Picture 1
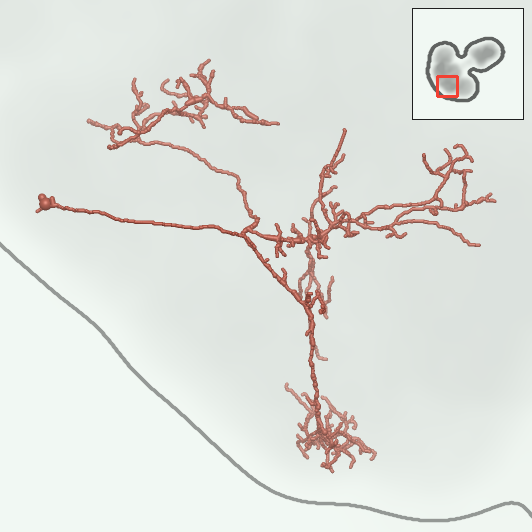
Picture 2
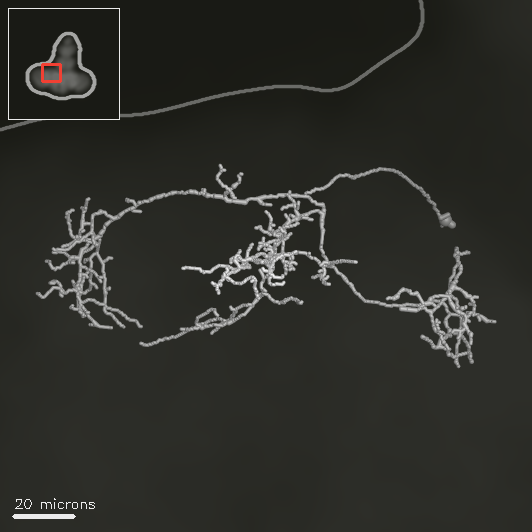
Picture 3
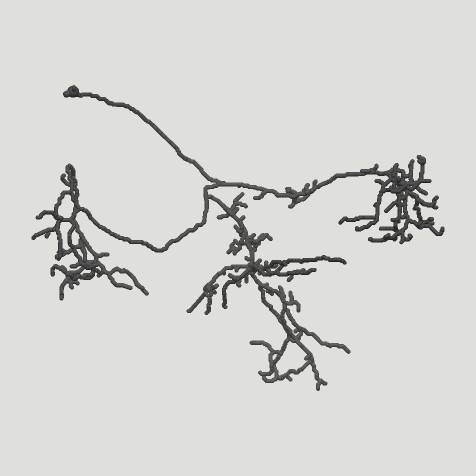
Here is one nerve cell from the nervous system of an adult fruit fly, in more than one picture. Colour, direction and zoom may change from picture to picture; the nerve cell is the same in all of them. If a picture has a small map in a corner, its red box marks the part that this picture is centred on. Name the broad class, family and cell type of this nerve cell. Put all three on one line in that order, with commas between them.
central-brain intrinsic neuron, hemilineage SMPpd1, SMP341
